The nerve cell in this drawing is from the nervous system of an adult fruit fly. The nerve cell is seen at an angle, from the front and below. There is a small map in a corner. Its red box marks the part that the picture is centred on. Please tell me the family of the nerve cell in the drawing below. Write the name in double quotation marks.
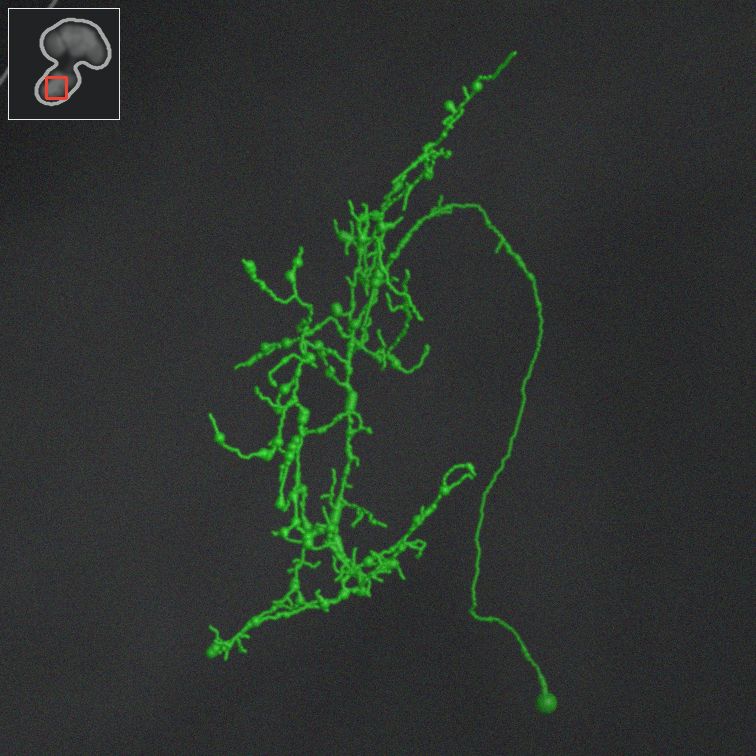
"hemilineage 12B"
